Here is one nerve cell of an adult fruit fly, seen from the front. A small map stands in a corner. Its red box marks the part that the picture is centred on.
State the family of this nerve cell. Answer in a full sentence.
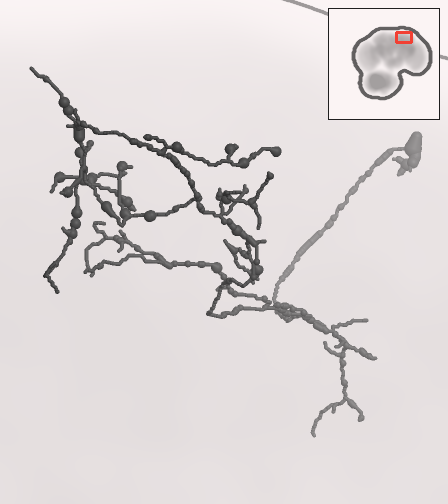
The family is hemilineage SLPad1_posterior.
